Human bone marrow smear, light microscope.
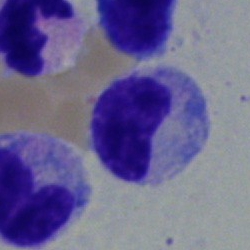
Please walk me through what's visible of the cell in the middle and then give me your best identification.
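Kidney-shaped, with its indentation turned to the right, the nucleus sits toward the left side of the cell. The cytoplasm is a pale bluish-grey, and most of it lies on the right side. This cell is a metamyelocyte.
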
